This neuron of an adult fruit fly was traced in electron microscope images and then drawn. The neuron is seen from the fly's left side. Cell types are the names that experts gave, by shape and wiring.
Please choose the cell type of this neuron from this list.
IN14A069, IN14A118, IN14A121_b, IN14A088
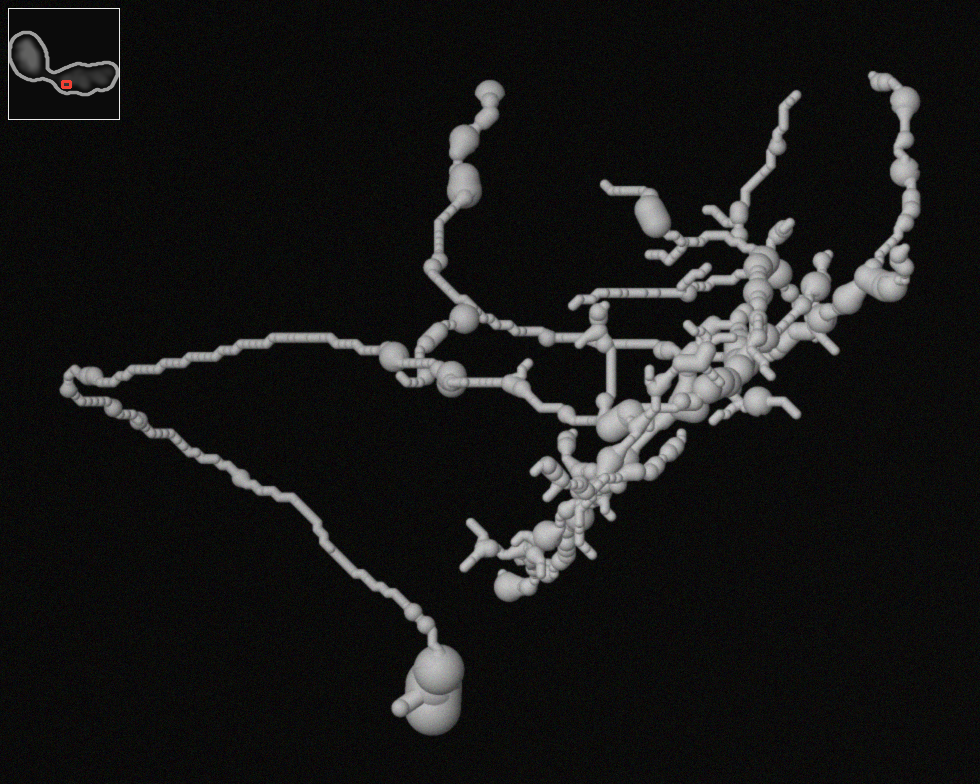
IN14A069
